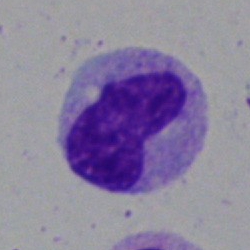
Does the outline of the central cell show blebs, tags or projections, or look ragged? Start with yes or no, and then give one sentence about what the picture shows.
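No. The cell outline is round and smooth.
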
